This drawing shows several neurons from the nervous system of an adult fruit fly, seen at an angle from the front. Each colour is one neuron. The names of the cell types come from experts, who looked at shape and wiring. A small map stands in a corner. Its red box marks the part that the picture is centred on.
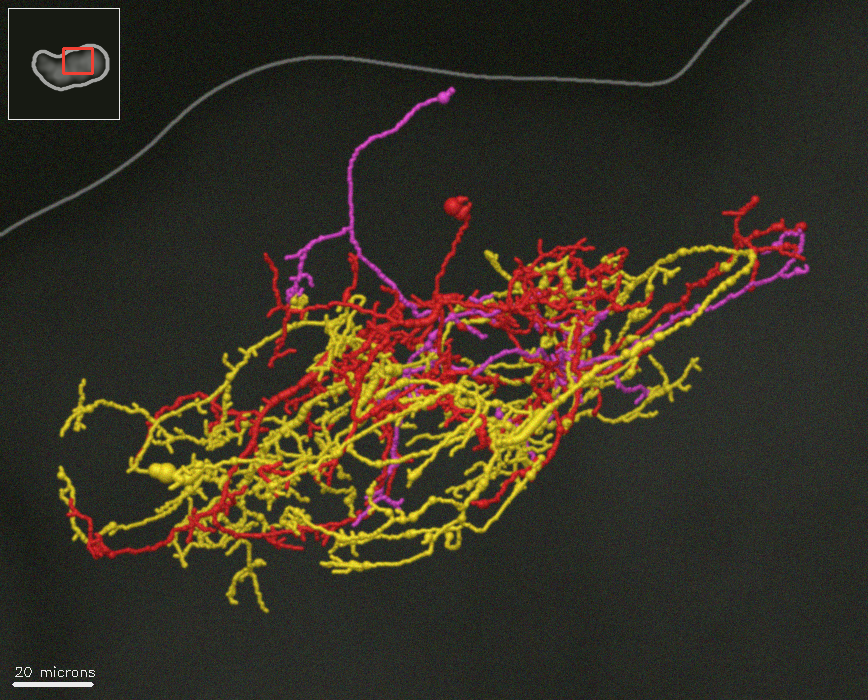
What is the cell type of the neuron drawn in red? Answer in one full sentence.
The cell type of the neuron here is SMP375.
